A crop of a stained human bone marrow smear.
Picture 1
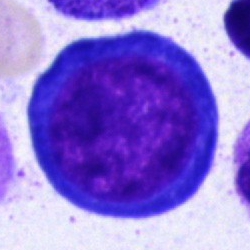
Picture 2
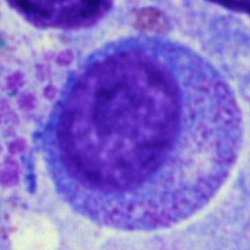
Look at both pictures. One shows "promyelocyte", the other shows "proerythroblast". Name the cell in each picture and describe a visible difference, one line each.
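The cell in picture 1 is a proerythroblast. No granules are seen in the cytoplasm.
The cell in picture 2 is a promyelocyte. The cytoplasm holds many fine reddish-purple granules.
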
